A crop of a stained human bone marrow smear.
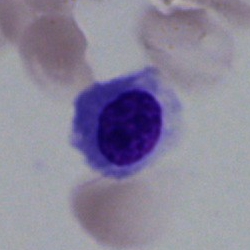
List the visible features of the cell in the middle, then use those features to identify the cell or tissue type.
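Looking at the outline, it's irregular, somewhat angular, not smooth and round. The nucleus sits toward the right, so the band of cytoplasm is wider on the left. The chromatin is dark purple, dense, coarse and clumped; the cytoplasm is blue. So: an erythroblast.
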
